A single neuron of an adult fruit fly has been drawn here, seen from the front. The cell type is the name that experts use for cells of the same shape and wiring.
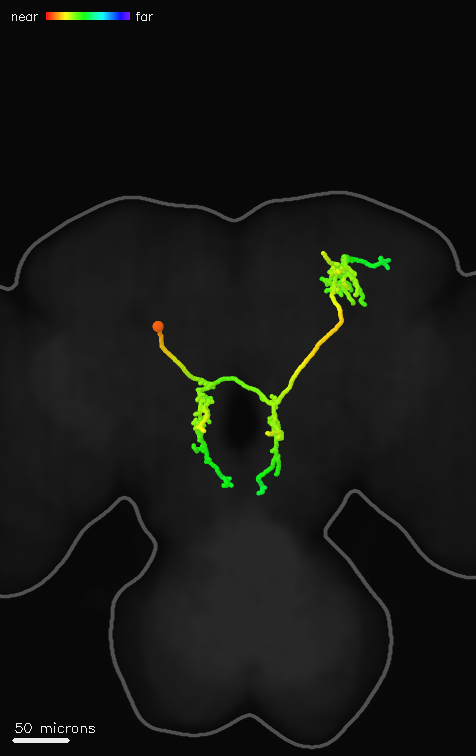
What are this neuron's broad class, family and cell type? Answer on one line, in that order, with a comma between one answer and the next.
central-brain intrinsic neuron, hemilineage CREa1_ventral, mAL_m3a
